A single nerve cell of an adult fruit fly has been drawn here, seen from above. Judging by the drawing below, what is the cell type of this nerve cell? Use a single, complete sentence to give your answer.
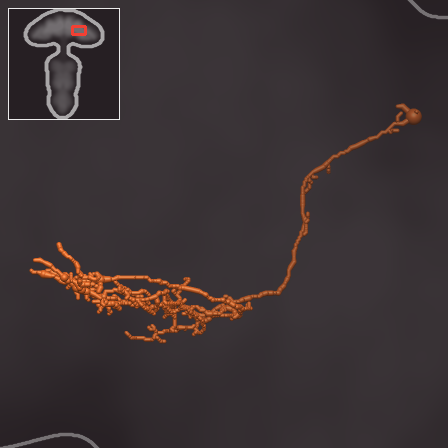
To the cell type SLP184 belongs this nerve cell.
